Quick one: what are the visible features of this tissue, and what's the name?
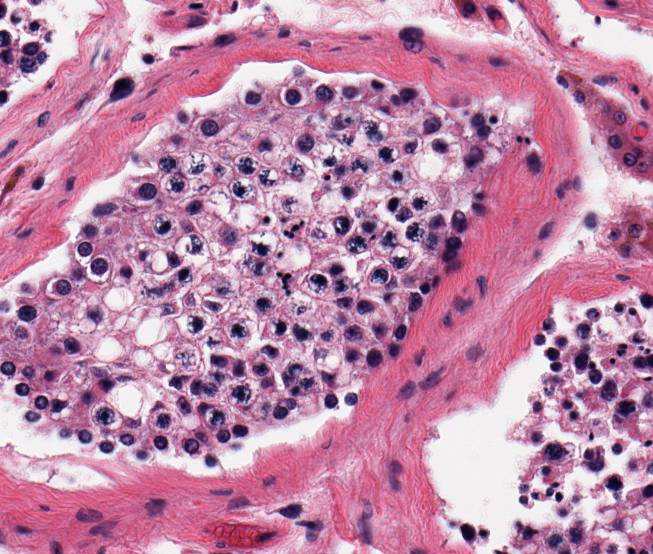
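What stands out is a large rounded tubule cross-section, packed with cells, filling the upper left and centre. Around it runs a thick band of wavy pink fibrous tissue, and the elongated spindle-shaped nuclei within it run parallel to the tubule's outline. At lower right, part of a second tubule holds loosely scattered dark cells. This is testis.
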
